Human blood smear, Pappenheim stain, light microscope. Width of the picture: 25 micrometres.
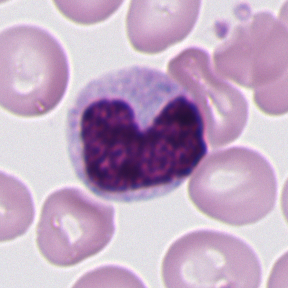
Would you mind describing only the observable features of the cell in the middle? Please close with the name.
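Roughly round, the cell has a smooth edge. The notch in its nucleus opens toward the top of the picture. No nucleoli can be seen. Fine lilac dots lie in the cytoplasm. It is a band neutrophil.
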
